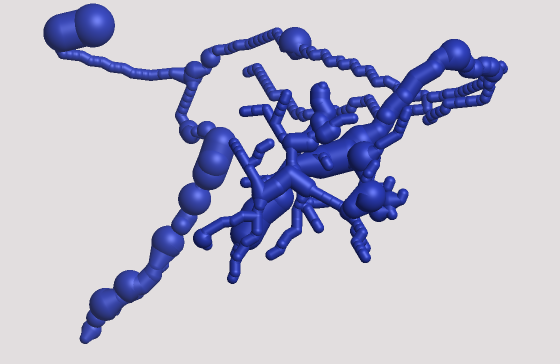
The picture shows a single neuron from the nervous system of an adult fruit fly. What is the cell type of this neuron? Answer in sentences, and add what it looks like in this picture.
Its cell type is T4c. Its broad class is optic-lobe intrinsic neuron. Its cell body lies at the upper left of the picture. In this view it is wider than it is tall.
